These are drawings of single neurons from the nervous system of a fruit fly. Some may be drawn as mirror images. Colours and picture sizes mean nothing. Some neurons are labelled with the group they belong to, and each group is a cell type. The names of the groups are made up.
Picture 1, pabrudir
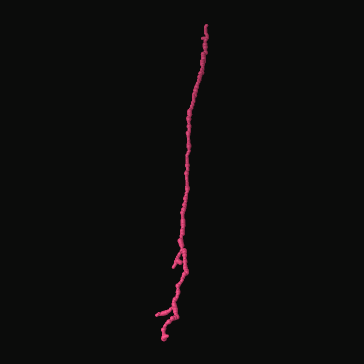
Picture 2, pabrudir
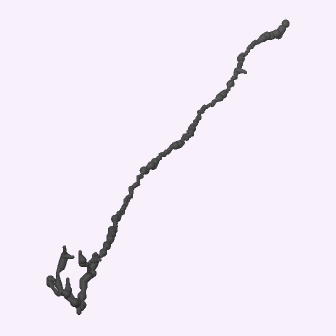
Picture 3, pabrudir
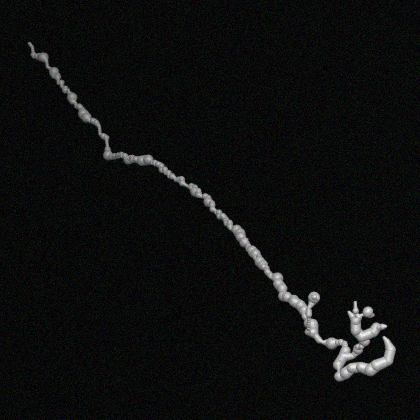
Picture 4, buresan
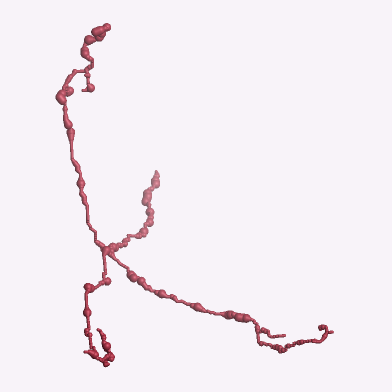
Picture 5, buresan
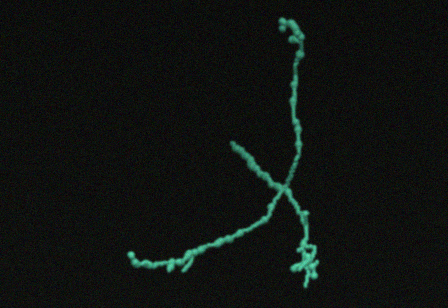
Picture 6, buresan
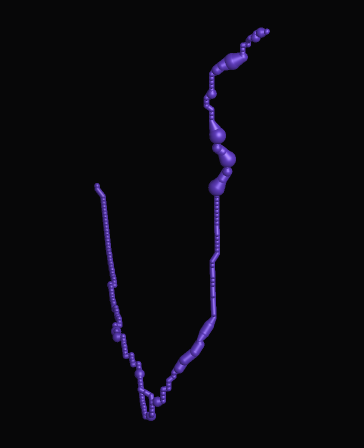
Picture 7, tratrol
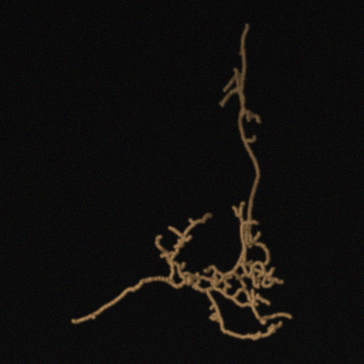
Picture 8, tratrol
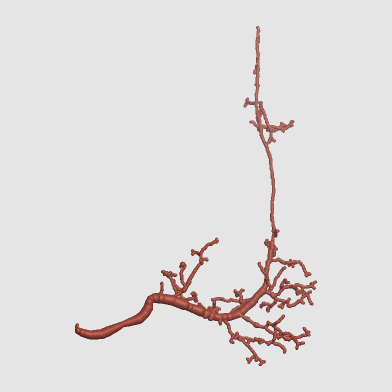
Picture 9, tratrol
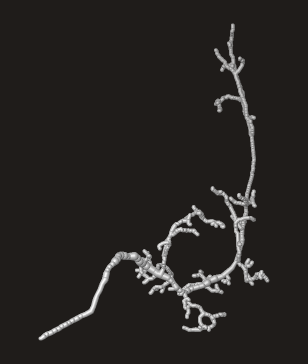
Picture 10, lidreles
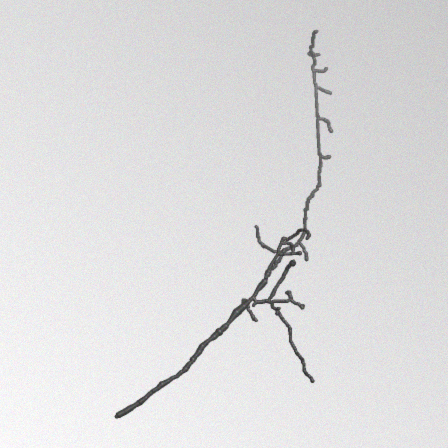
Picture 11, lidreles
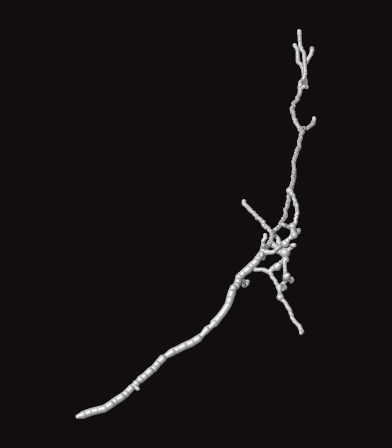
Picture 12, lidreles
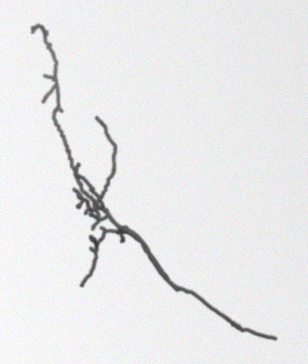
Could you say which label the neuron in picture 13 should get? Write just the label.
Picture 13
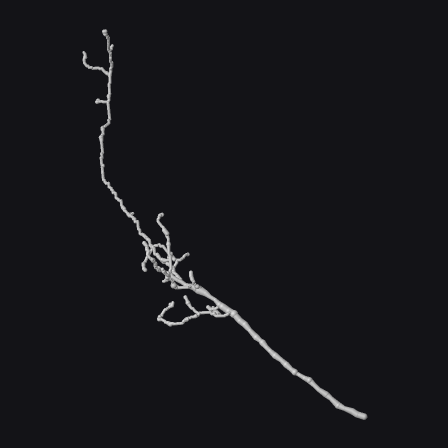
lidreles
